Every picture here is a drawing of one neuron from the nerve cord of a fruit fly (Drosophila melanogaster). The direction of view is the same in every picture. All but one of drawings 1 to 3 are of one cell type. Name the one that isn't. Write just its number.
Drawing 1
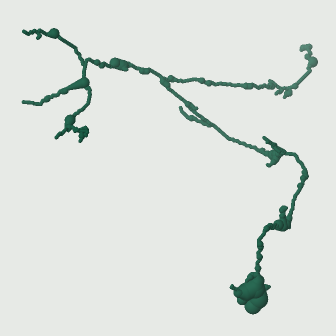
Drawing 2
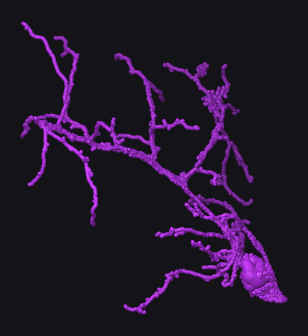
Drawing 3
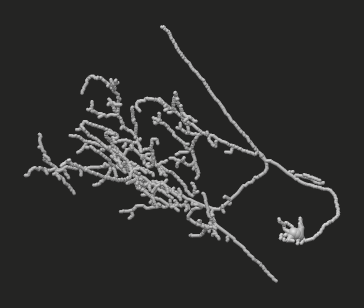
3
